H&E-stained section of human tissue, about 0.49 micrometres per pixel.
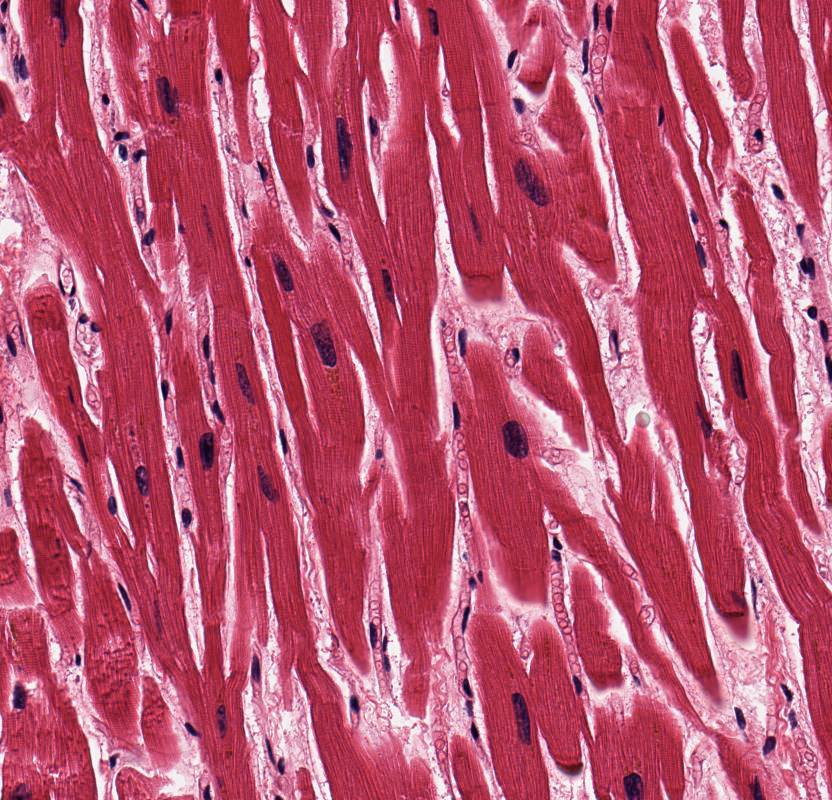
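Left ventricle of the heart, haematoxylin and eosin. Long muscle fibres fill the whole field, running roughly parallel and steeply oblique from top to bottom. Look closely and you will see many of them branch and rejoin neighbouring fibres. Fine transverse cross-striations are visible along the fibres. Notice, too, that no fat cells are present anywhere.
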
